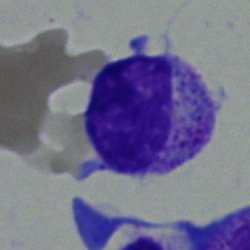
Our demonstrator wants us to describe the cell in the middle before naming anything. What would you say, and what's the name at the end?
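Nucleus occupies the left part of the cell, leaving the cytoplasm as a band on the right. Nuclear border facing the cytoplasm runs fairly straight. Many purple granules sit in the cytoplasm on a paler background. Small bluish blebs project from the surface at the top and lower left. Myelocyte.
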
